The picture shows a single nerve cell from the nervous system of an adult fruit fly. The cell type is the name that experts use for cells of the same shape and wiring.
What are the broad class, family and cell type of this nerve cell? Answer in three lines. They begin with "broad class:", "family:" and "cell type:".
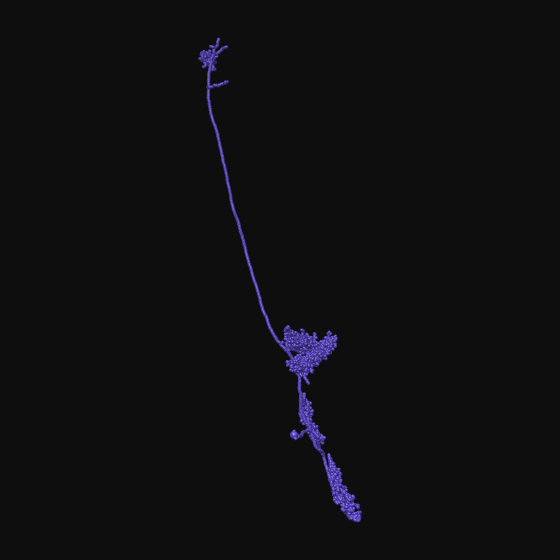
broad class: ascending neuron
family: AN13B
cell type: AN13B002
